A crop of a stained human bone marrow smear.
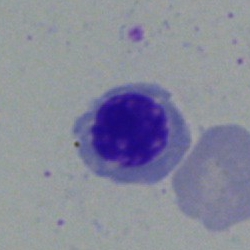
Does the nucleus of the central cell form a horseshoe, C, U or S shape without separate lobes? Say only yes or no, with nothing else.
No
